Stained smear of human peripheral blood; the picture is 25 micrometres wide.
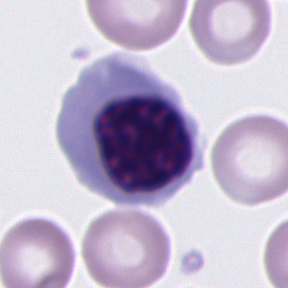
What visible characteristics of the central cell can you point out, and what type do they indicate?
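The central cell has an irregular outline, its edge wavy rather than forming a smooth circle. Its nucleus is round, about 9 micrometres across, and sits off-centre toward the lower right of the cell. The chromatin within it is dark purple and coarsely clumped. The cytoplasm is plentiful and pale greyish blue, reaching its greatest width on the upper-left side. This cell is a normoblast.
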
